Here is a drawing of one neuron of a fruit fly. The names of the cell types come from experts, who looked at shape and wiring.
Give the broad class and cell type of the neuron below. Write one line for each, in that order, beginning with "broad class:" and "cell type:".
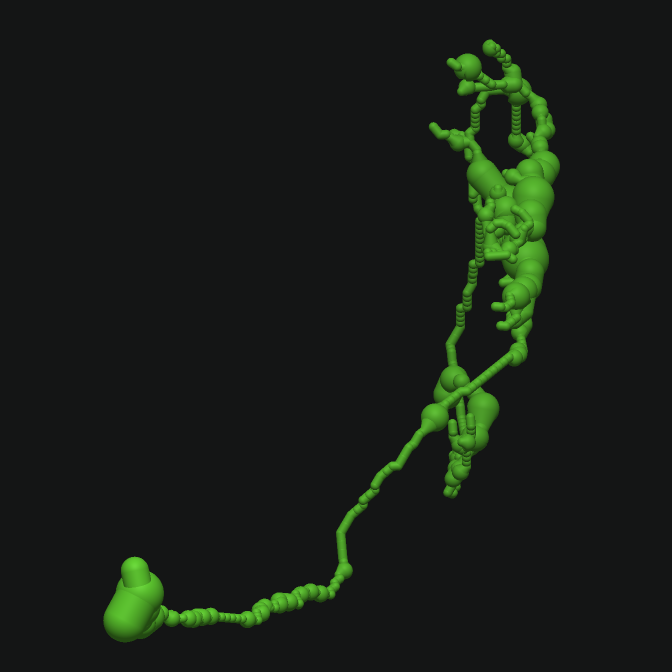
broad class: optic-lobe intrinsic neuron
cell type: Lai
